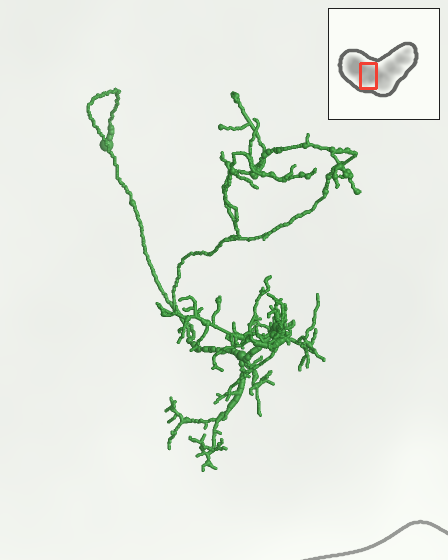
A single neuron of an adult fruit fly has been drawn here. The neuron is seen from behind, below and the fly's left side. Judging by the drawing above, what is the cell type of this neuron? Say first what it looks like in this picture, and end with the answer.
The picture shows dozens of branch ends. As drawn here it is taller than it is wide. This is a central-brain intrinsic neuron. It is of cell type SAD006.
